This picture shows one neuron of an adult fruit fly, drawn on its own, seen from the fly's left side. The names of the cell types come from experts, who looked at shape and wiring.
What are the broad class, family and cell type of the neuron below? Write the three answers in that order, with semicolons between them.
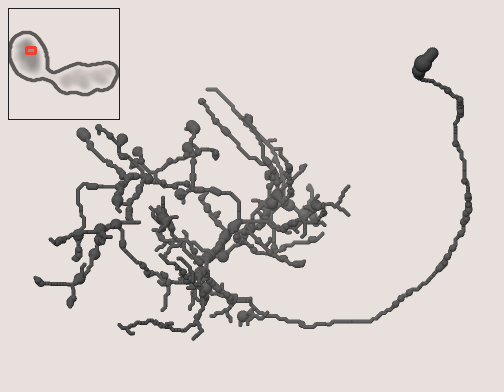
central-brain intrinsic neuron; hemilineage VLPp&l1_anterior; PLP087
